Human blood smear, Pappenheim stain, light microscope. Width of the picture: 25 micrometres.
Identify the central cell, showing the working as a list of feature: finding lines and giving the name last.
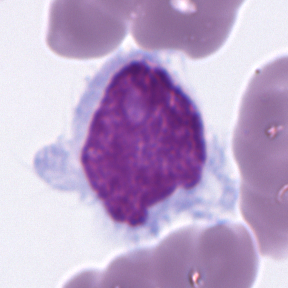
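Outline: irregular, not smoothly round
Nucleus: fills most of the cell; outline somewhat irregular
Chromatin: dark purple, finely textured, no coarse clumps
Pale area: rounded, nucleolus-like, in the upper part of the nucleus
Name: hairy cell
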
